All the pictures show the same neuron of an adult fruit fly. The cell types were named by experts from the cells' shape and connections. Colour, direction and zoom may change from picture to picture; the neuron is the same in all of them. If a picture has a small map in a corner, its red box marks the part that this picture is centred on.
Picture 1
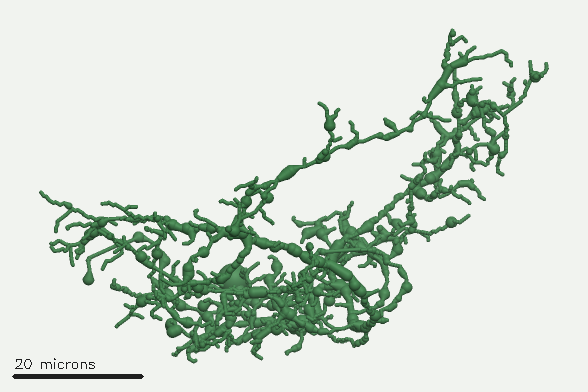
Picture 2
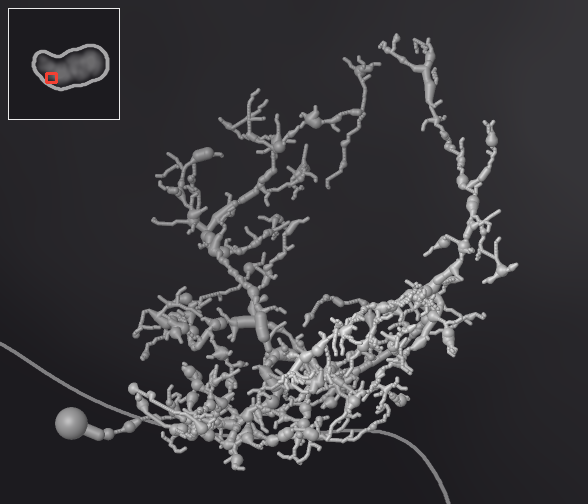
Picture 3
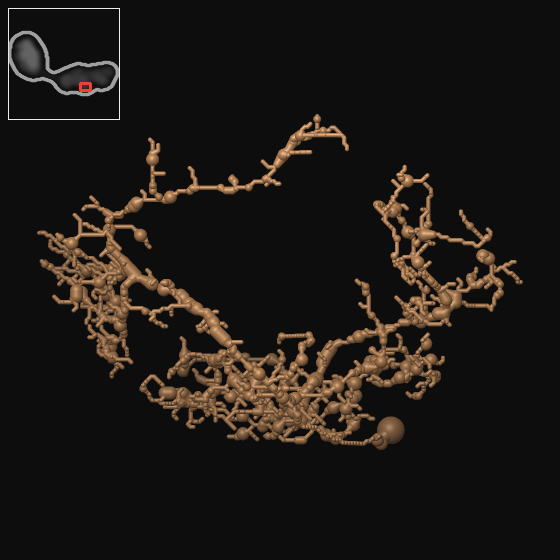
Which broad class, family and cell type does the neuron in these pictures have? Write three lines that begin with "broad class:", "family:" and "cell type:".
broad class: nerve-cord intrinsic neuron
family: hemilineage 01B
cell type: IN01B023_c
